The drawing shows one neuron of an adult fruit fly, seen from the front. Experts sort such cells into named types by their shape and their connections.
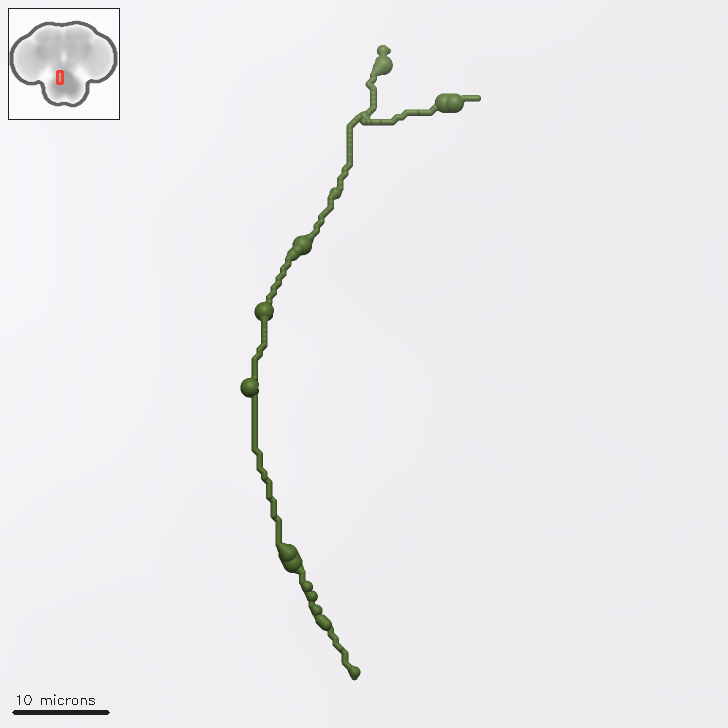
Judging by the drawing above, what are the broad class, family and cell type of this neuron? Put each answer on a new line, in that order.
sensory neuron entering the brain
class mechanosensory
BM_InOm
